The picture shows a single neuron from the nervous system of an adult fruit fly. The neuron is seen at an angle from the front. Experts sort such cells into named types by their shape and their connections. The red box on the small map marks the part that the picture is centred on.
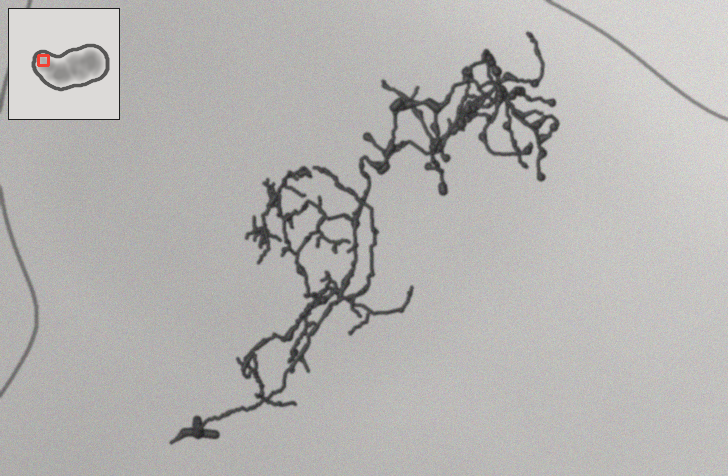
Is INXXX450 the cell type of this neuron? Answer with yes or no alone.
no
